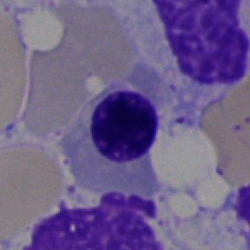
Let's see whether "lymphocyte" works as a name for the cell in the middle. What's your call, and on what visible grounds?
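The chromatin is dense and dark purple throughout the nucleus, and no nucleolus is visible. The pale grey-blue cytoplasm, without granules, covers more area than the nucleus, and the outline is irregular and angular.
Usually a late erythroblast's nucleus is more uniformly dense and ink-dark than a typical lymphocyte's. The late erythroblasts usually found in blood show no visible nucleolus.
Both nuclear findings speak for erythroblast.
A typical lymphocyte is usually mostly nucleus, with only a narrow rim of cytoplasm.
The wide spread of cytoplasm speaks against lymphocyte. The name that fits is erythroblast, not lymphocyte.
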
